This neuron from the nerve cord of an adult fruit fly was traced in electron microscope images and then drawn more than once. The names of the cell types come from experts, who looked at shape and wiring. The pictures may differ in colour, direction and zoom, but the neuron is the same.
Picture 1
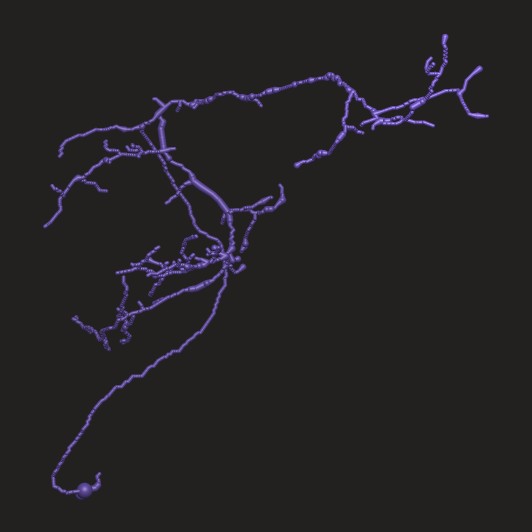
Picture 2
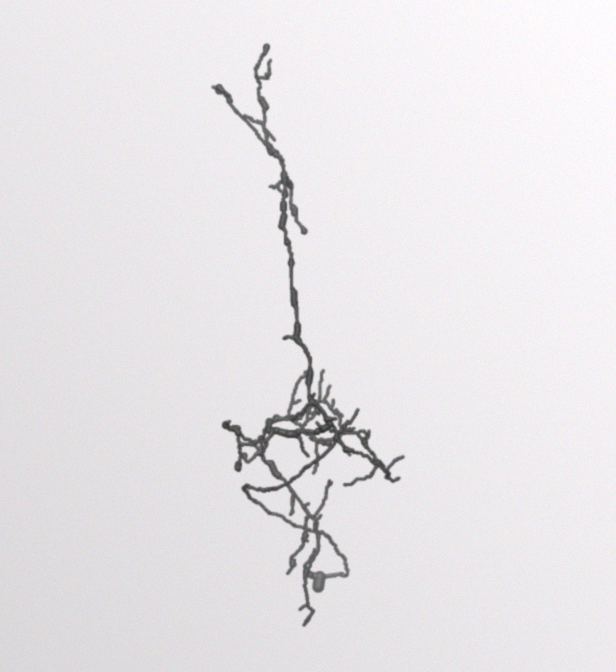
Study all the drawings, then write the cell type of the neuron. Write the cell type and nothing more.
IN03B069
